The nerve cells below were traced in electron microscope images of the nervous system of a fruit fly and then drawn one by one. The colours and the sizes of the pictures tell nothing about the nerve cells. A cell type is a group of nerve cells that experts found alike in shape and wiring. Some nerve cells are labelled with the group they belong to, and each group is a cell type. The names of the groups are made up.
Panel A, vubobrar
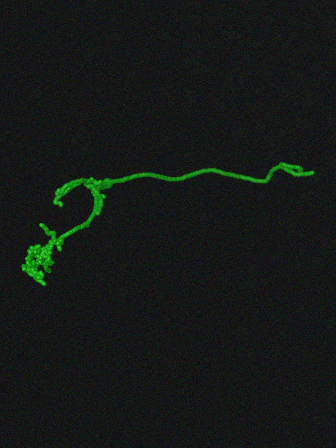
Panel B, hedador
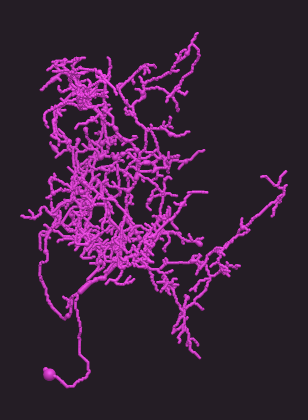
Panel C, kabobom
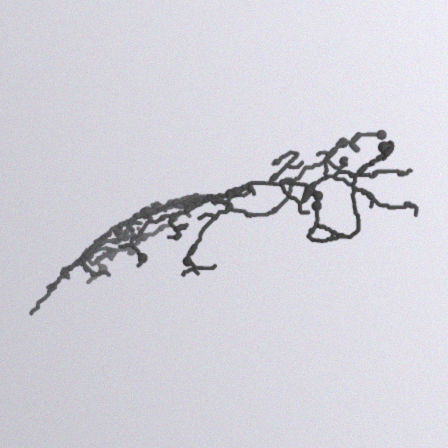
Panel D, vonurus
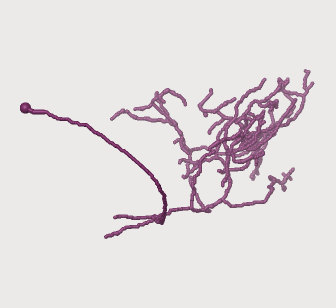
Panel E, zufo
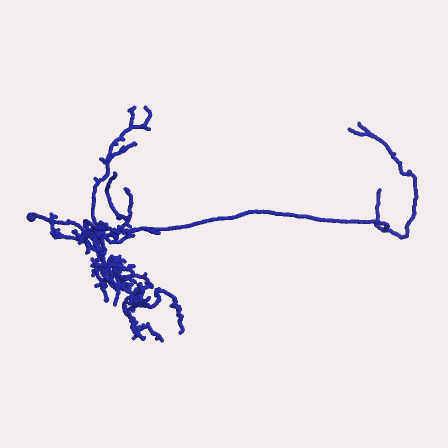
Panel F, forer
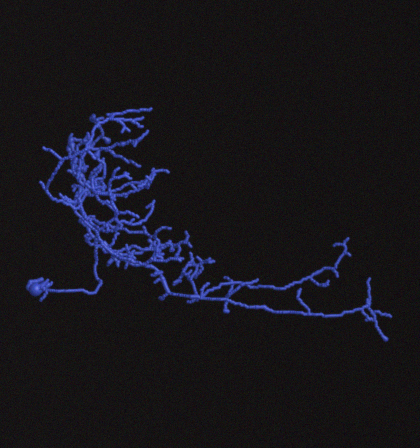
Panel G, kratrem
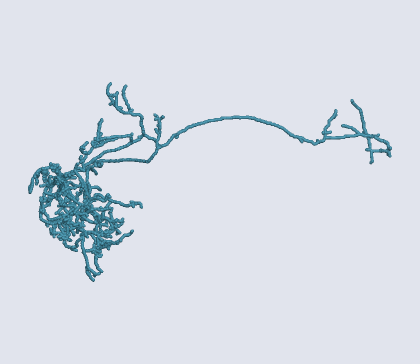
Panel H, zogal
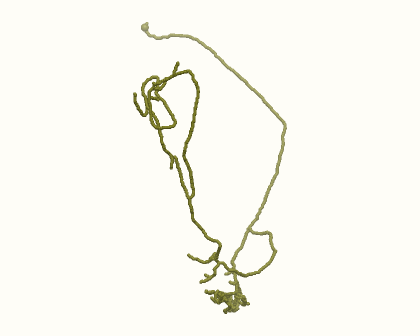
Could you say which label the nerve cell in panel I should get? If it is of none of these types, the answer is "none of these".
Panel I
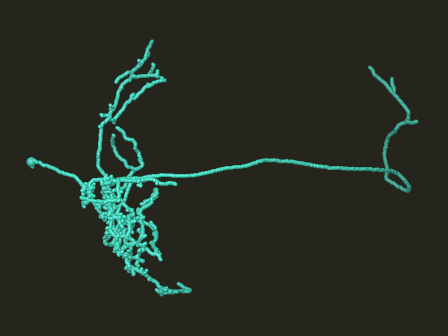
zufo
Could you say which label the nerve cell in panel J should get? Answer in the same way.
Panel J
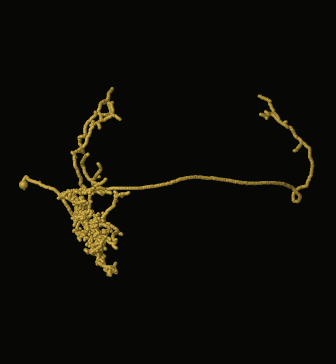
zufo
